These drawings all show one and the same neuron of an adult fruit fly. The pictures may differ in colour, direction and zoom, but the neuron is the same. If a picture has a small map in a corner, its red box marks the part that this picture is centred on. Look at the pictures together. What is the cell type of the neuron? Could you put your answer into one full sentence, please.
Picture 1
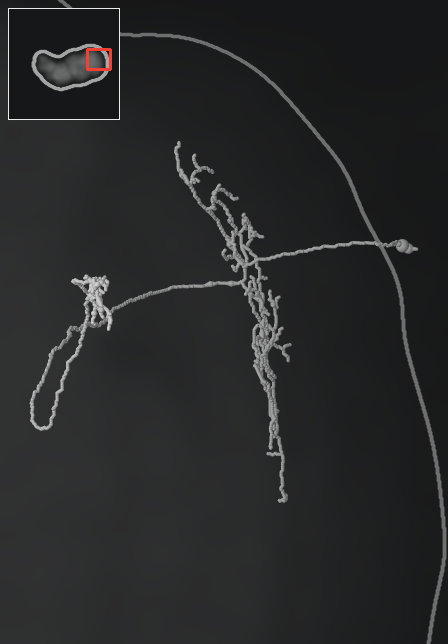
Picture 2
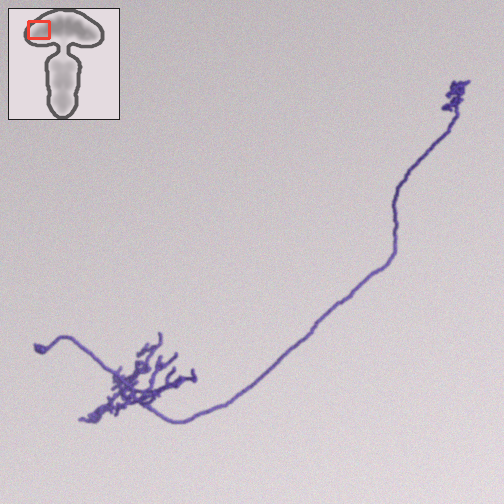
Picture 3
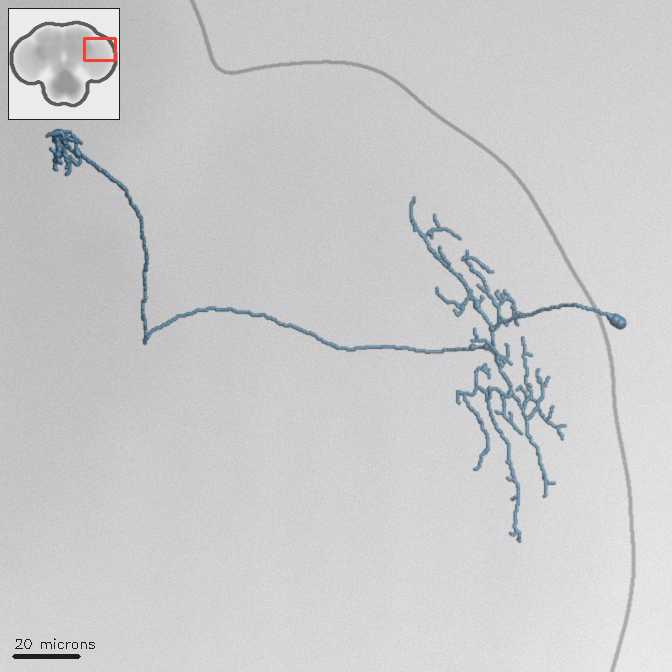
It is MeTu2b that is the cell type of the neuron.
